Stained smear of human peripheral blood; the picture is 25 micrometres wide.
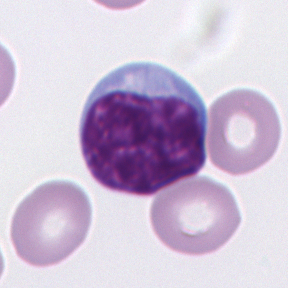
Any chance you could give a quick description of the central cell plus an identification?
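Looking at the outline first, it is round and smooth. The nucleus is rounded, with no division into lobes. Its chromatin is coarse, clumped into dark patches, and I see no distinct nucleoli. So I'd call this a typical lymphocyte.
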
